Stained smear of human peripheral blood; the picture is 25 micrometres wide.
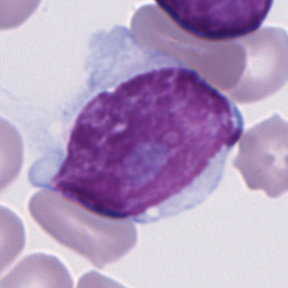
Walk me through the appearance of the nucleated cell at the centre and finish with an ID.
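First, the nucleus is oval in outline and about 17 by 12 micrometres. Second, a paler bluish rounded area lies in the lower middle of the nucleus. Third, the cytoplasm is pale blue and widest on the upper-left side of the cell. Finally, on that upper-left side the cytoplasm has a ragged, frayed edge. The cell is a myeloblast.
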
